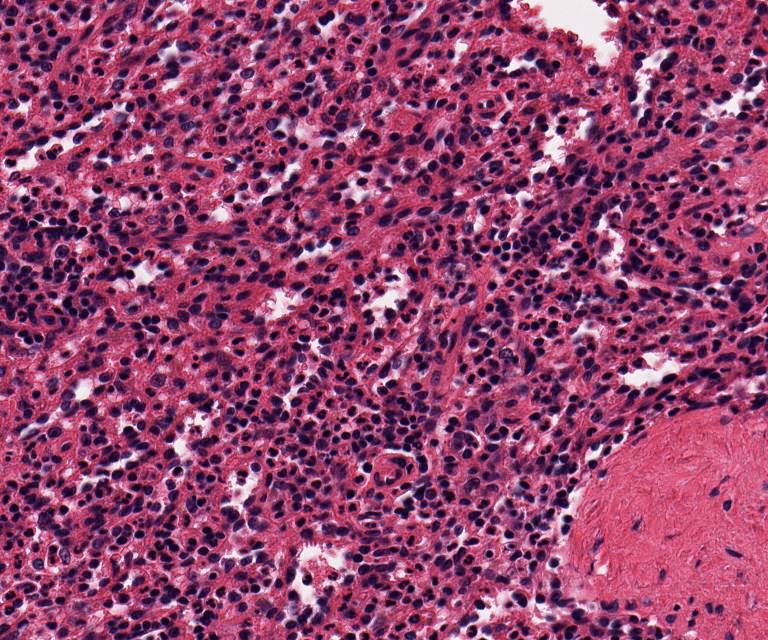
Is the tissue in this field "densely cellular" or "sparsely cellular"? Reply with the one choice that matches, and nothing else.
Densely cellular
